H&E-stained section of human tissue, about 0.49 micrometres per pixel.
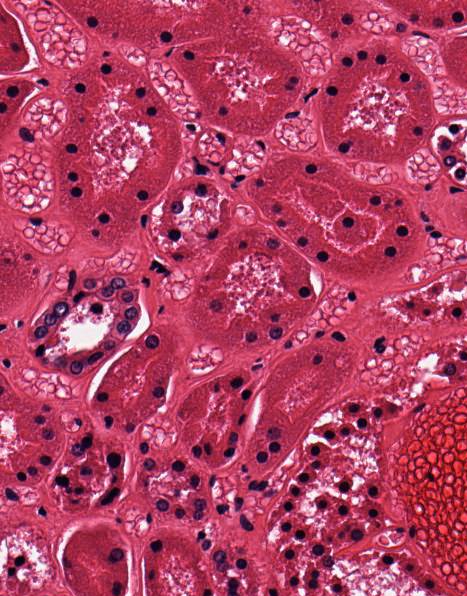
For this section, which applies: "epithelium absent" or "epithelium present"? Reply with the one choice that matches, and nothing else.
Epithelium present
